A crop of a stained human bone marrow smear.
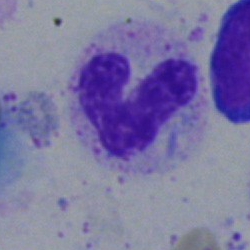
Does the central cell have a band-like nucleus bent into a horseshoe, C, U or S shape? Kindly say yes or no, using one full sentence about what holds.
Yes, the nucleus of this cell is drawn out into a curved band without separate lobes.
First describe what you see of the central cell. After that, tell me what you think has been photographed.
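The cytoplasm is pale lilac-pink, with small purple-pink granules scattered through it and no vacuoles. No nucleoli are visible in the nucleus. This cell is a band neutrophil.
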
